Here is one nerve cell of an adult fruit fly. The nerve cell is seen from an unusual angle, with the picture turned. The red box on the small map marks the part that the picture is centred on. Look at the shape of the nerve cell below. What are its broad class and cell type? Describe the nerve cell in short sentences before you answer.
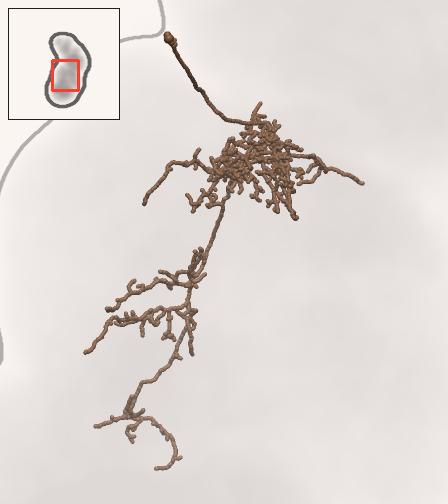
Its cell body lies at the top of the picture. Dozens of branch ends can be seen. Its broad class is central-brain intrinsic neuron. It is of cell type PLP262.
